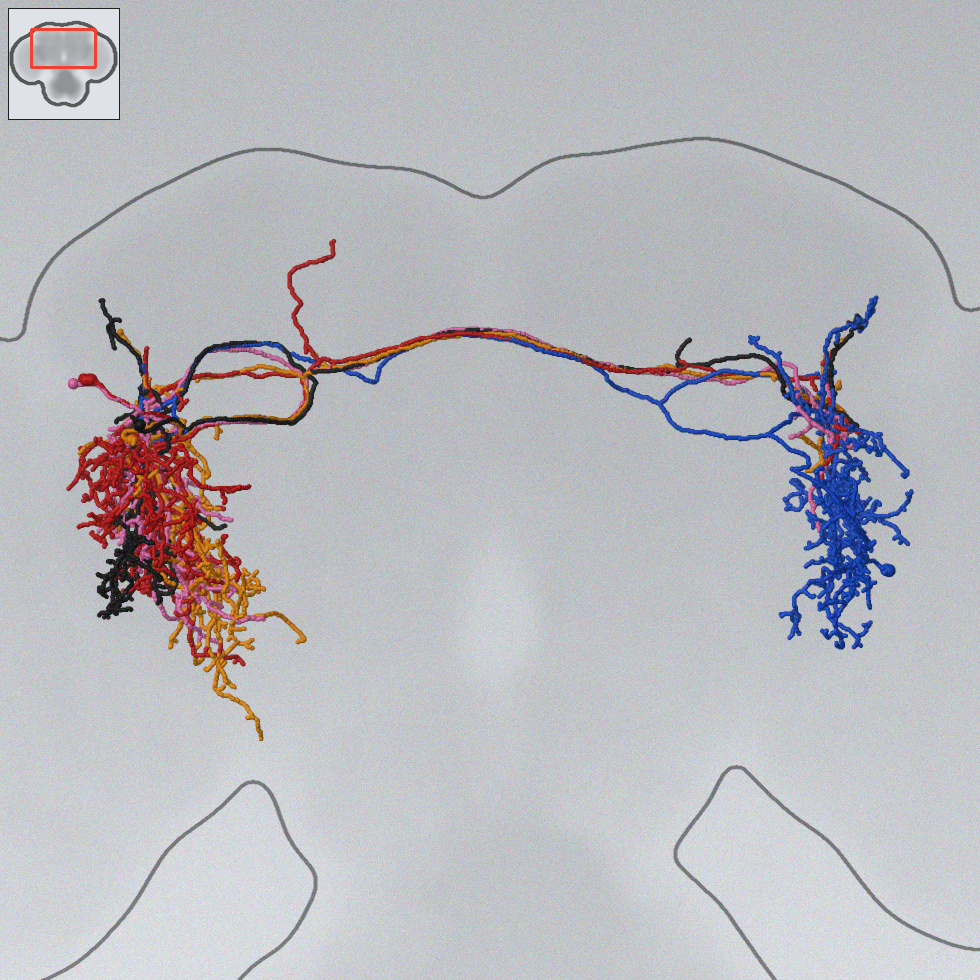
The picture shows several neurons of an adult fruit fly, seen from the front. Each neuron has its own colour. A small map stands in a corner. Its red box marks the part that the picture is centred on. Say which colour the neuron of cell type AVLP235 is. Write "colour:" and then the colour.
colour: red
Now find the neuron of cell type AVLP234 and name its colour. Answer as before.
colour: orange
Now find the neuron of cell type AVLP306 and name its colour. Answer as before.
colour: blue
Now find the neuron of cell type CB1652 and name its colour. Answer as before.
colour: pink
